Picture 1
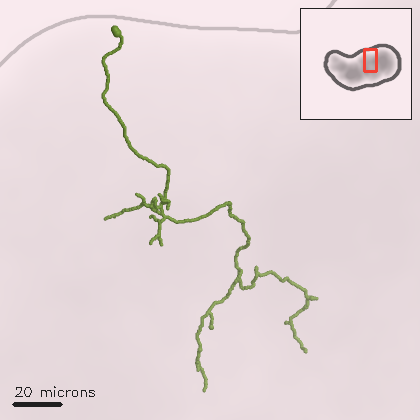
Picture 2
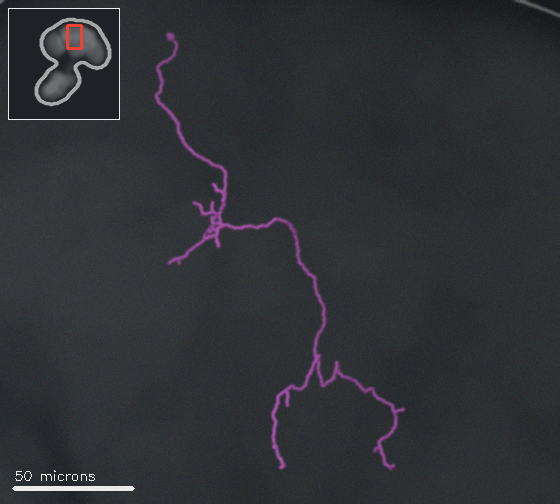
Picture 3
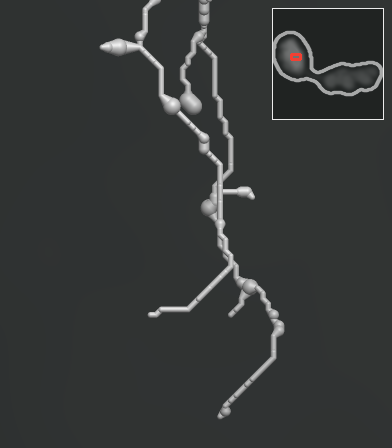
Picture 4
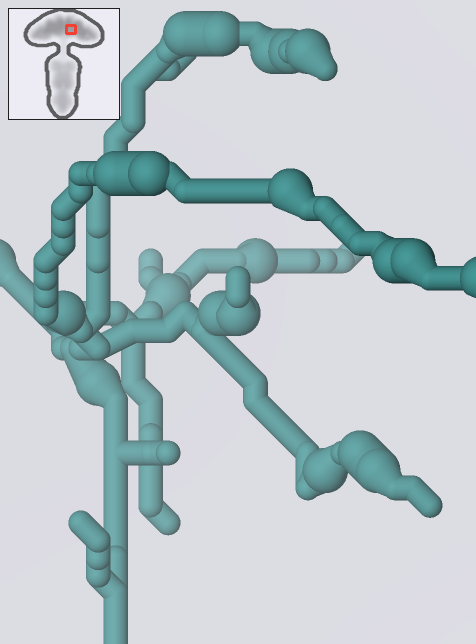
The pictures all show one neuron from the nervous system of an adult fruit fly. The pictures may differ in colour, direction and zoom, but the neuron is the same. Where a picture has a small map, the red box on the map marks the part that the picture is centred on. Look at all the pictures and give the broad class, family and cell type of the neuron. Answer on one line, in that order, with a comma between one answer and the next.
central-brain intrinsic neuron, hemilineage CLp1, CL171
